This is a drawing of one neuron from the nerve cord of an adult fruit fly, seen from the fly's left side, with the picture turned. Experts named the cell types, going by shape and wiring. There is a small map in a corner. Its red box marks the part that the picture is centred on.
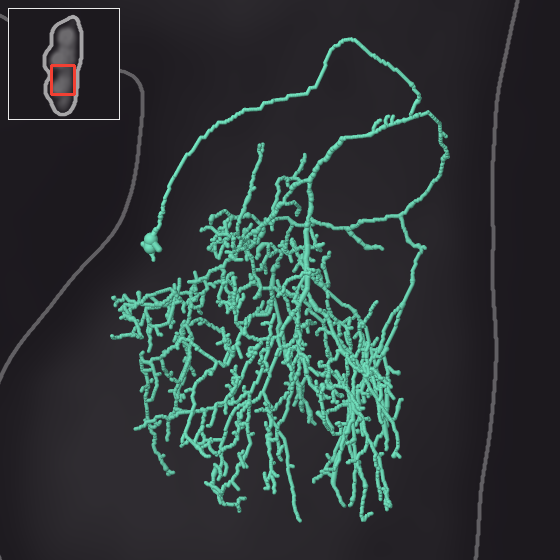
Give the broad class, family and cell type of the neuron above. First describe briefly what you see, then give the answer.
The picture shows more than a hundred branch ends. As drawn here it is taller than it is wide. It is a nerve-cord intrinsic neuron. The family is hemilineage 02A. It is of cell type IN02A014.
